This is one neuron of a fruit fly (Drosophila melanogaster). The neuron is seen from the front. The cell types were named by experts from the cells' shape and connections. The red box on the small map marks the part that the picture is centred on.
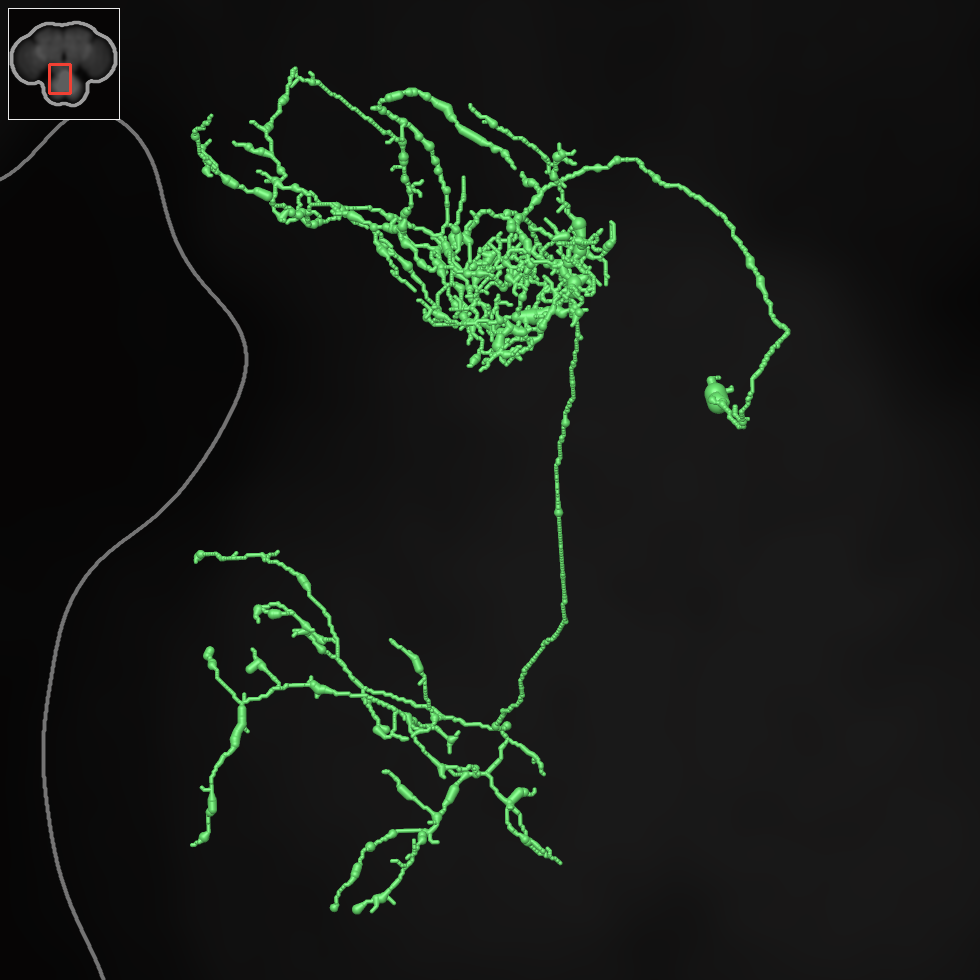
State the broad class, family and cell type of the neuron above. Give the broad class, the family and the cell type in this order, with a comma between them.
descending neuron, DNge, DNge078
